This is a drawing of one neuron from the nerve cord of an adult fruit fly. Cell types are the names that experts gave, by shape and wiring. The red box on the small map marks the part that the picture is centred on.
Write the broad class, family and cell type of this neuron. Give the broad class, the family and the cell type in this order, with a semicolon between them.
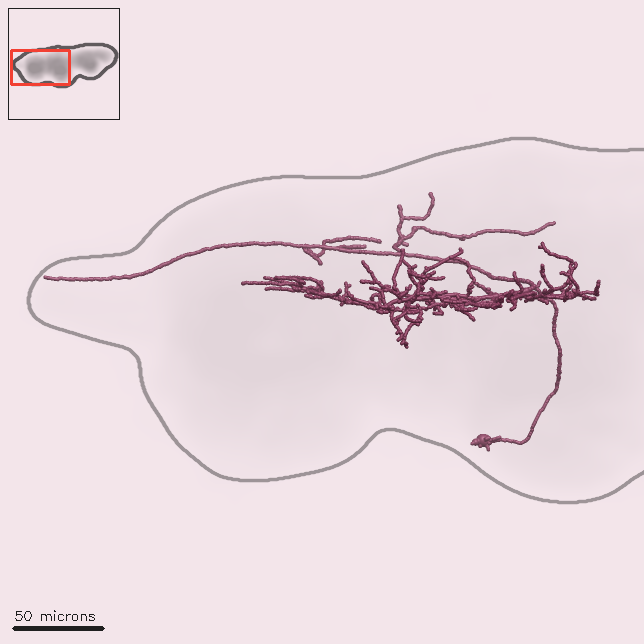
ascending neuron; hemilineage 06B; AN06B090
